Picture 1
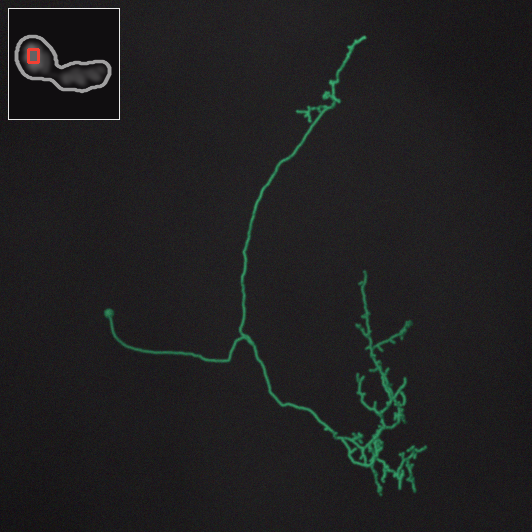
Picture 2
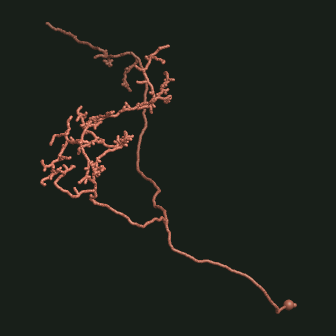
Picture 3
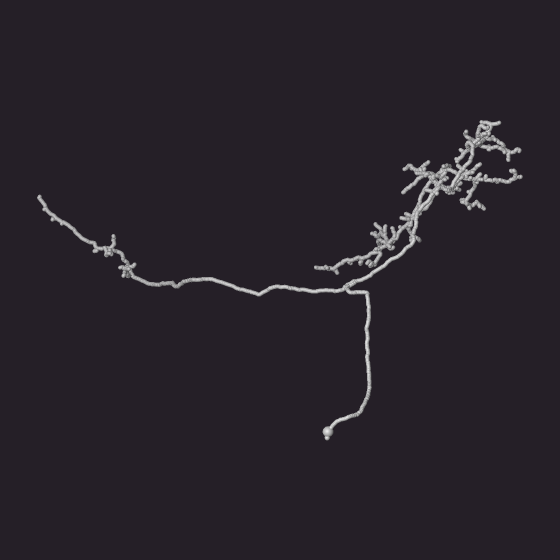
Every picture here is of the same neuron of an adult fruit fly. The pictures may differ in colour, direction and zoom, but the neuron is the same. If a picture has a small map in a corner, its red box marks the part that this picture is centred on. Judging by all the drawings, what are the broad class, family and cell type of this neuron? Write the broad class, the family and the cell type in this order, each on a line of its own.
visual projection neuron
LC
LC27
